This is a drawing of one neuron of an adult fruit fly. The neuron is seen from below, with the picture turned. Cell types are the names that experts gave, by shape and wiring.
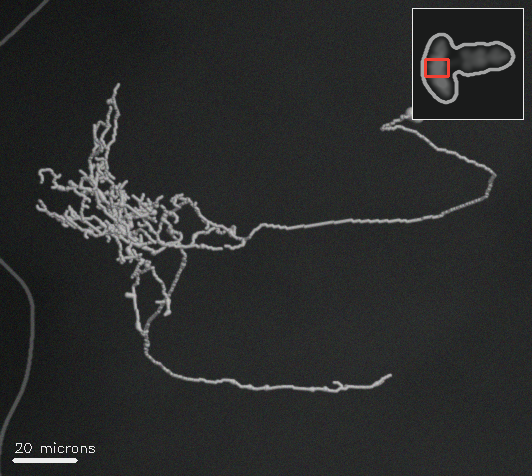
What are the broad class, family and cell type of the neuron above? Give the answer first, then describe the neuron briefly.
It is a central-brain intrinsic neuron. Its family is hemilineage LB5. The cell type is PRW013. By the scale bar it is about 150 microns wide in this view. Dozens of branch ends can be seen.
